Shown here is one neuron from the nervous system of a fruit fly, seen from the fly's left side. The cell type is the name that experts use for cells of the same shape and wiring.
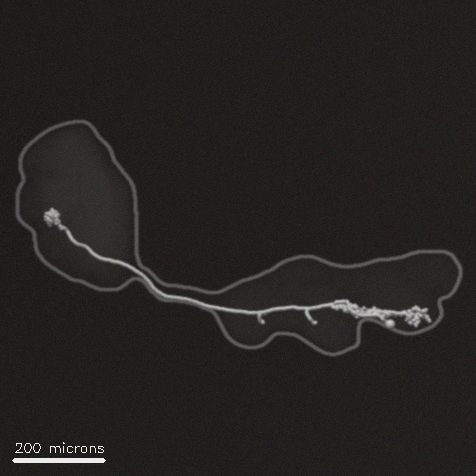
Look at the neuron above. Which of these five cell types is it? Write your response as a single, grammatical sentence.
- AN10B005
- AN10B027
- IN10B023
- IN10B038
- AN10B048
Of the cell type AN10B027 is this neuron.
